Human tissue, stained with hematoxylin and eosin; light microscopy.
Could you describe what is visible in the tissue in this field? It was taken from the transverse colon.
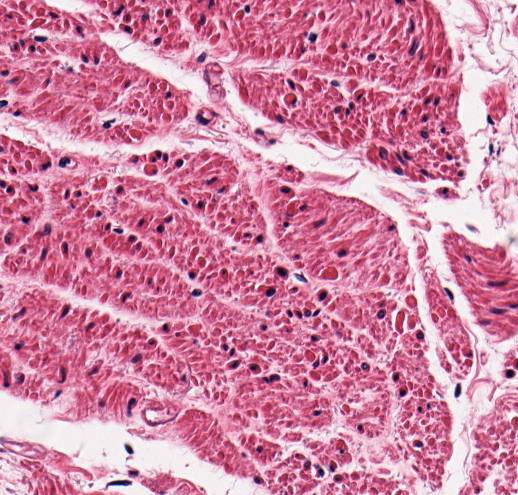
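In the large central bundles, most muscle cells are cut in cross-section as small rounded profiles. Only a minority of these profiles contain a visible nucleus. Each such nucleus is small, dark and centrally placed. Muscle cell cytoplasm stains bright pink.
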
